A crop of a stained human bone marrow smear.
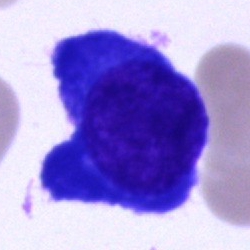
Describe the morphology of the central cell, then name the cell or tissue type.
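Notice the irregular outline, with broad rounded bulges of cytoplasm on the left. That cytoplasm stains deep blue, making a broad band on the left but just a thin rim on the right. Chromatin's finely granular, not coarsely clumped. It's a plasma cell.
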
